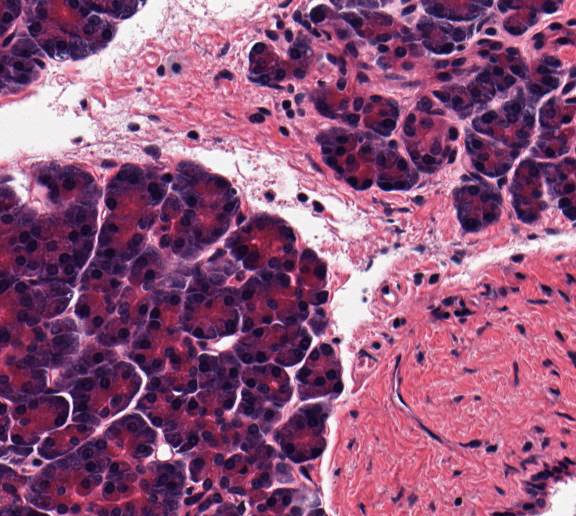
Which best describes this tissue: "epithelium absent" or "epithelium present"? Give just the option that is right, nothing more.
Epithelium present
